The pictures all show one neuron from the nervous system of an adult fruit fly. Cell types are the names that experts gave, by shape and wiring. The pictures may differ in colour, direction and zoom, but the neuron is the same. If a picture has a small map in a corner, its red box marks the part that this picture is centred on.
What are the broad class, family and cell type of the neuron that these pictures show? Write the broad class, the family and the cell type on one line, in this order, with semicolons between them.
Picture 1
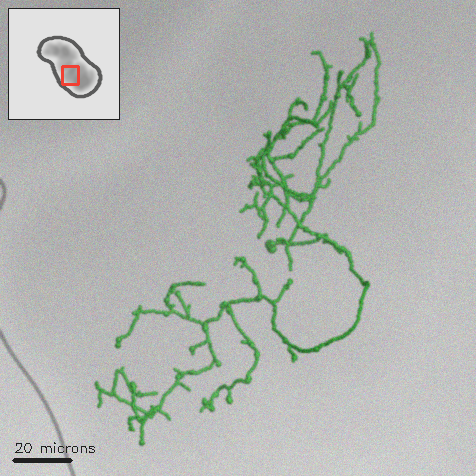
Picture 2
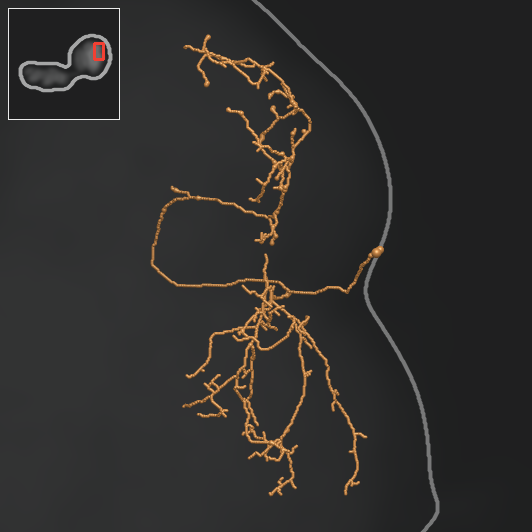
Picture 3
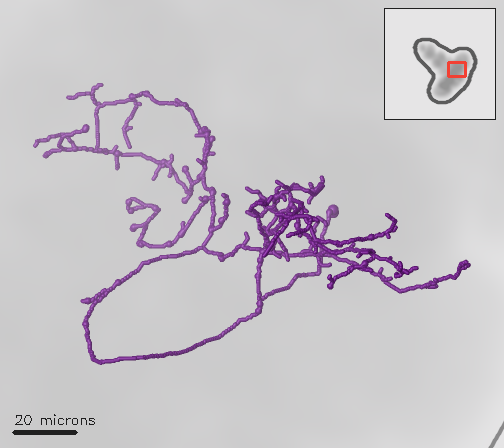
central-brain intrinsic neuron; hemilineage VLPl&d1_dorsal; AVLP225_b3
